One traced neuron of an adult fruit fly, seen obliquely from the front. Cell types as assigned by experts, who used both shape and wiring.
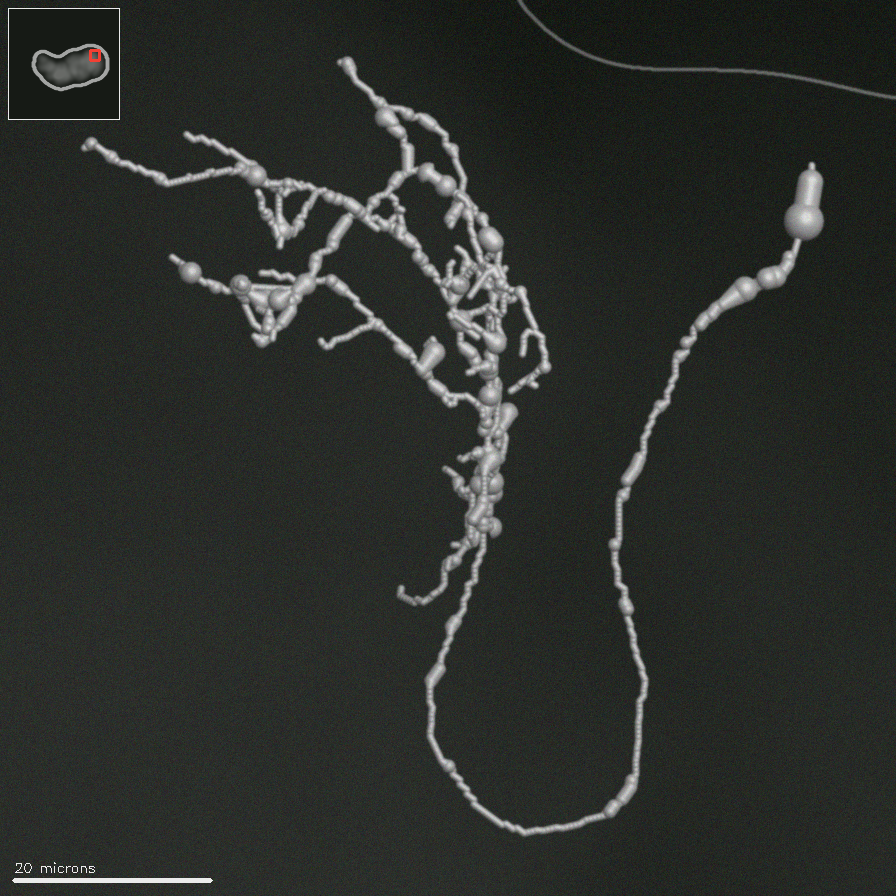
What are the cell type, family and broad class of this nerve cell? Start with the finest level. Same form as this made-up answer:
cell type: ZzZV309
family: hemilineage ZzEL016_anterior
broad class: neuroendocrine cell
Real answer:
cell type: LHAV4e7_b
family: hemilineage VLPl4_dorsal
broad class: central-brain intrinsic neuron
